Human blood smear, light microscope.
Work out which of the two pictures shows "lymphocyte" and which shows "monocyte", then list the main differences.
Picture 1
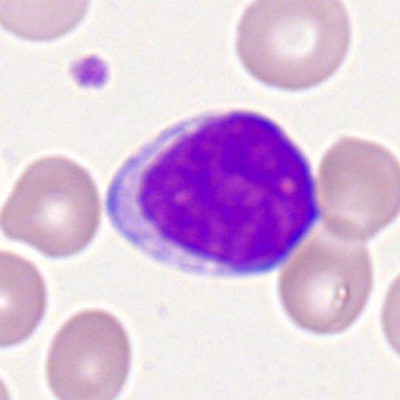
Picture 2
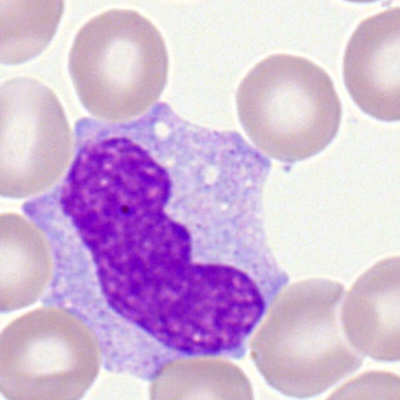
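Picture 1 shows a lymphocyte; picture 2 shows a monocyte. Outline: the lymphocyte is smooth and oval, while the monocyte is irregular, with several angular corners. Nucleus: in the monocyte it is a single elongated, folded mass with indented edges rather than separate lobes, running diagonally from the upper left to the lower right of the cell. The lymphocyte's chromatin is deep purple and patchy, with paler areas between darker clumps.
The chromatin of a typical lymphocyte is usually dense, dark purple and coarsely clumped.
Cytoplasm: in the lymphocyte it forms a pale blue, crescent-shaped rim on the left side of the nucleus, with no visible granules and no vacuoles. In the monocyte it is abundant and pale grey-blue, with fine, faint pinkish granules scattered through it and a few small clear vacuoles, mostly in its upper part.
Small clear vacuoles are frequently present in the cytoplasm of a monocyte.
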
